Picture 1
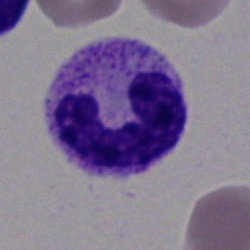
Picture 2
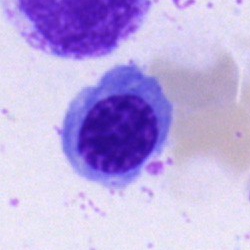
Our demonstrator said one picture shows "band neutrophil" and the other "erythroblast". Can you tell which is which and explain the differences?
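Right, the band neutrophil's in picture 1 and the erythroblast's in picture 2. The nucleus is where they part: in the band neutrophil it's curved into a U with the opening facing upward.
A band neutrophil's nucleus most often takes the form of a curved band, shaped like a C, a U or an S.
The chromatin won't separate them, though; it's dark purple and coarsely clumped in both.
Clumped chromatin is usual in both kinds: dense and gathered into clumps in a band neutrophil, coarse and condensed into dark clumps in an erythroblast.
The outlines differ a little, round and smooth for the band neutrophil, roundish with a slightly wavy, uneven edge along the top for the erythroblast. Neither has vacuoles; the band neutrophil shows no nucleoli, and the erythroblast's cytoplasm shows no granules. Around them, red cells sit near the top and lower right of the band neutrophil without touching it, and part of another nucleated cell lies at the upper left of the erythroblast, separate from it.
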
